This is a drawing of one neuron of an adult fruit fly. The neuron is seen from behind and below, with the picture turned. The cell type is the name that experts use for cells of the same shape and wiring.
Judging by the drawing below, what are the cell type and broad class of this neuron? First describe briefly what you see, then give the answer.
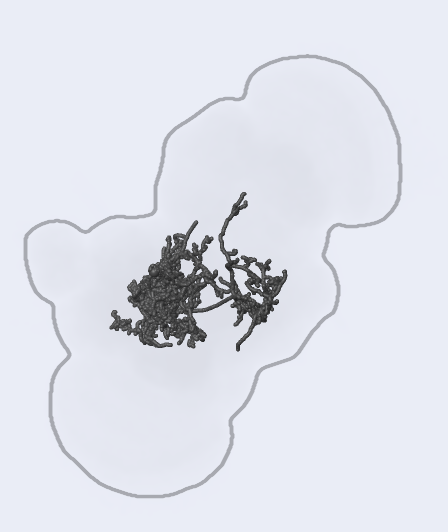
As drawn here it is about as wide as it is tall. Its cell type is SIP136m. Its broad class is central-brain intrinsic neuron.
